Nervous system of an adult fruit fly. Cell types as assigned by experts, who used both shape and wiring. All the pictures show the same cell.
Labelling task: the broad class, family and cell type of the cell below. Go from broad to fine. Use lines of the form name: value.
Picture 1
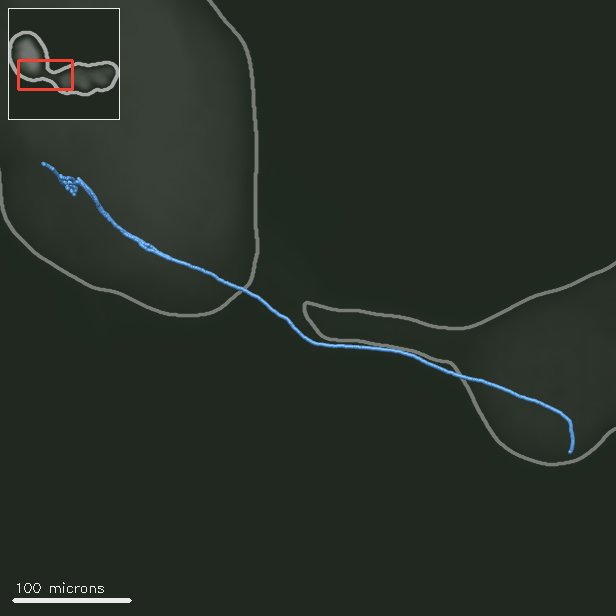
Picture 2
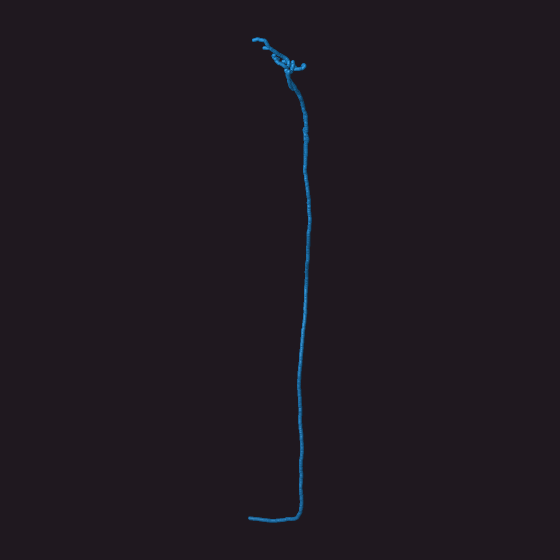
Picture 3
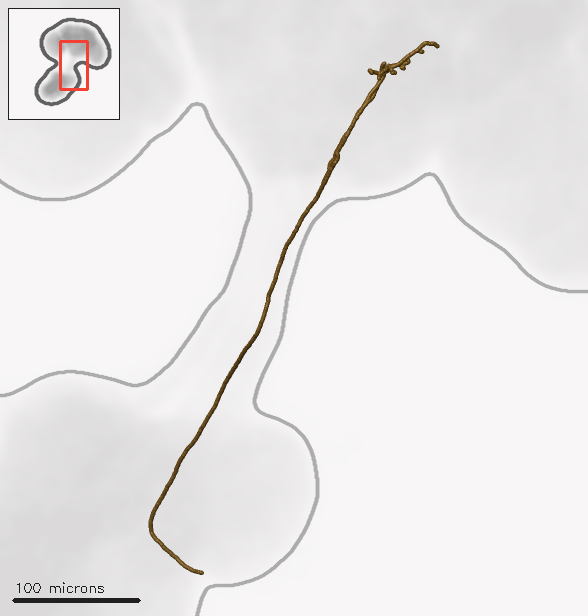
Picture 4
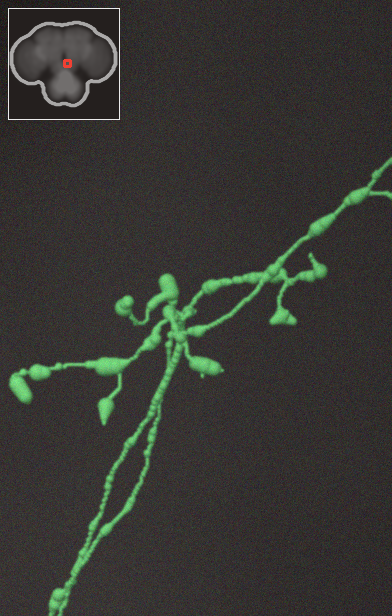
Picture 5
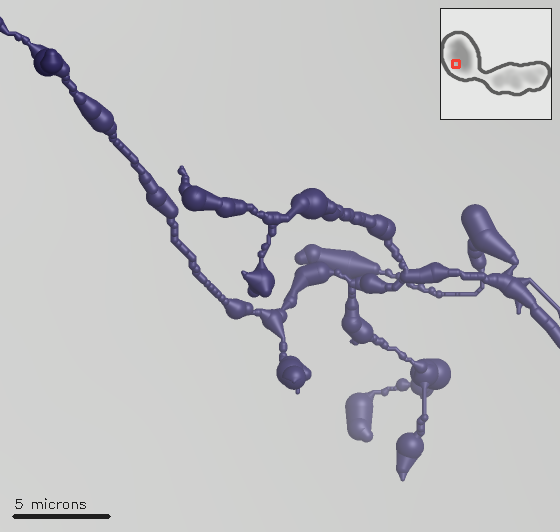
broad class: sensory neuron ascending to the brain
family: class gustatory
cell type: LgAG9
